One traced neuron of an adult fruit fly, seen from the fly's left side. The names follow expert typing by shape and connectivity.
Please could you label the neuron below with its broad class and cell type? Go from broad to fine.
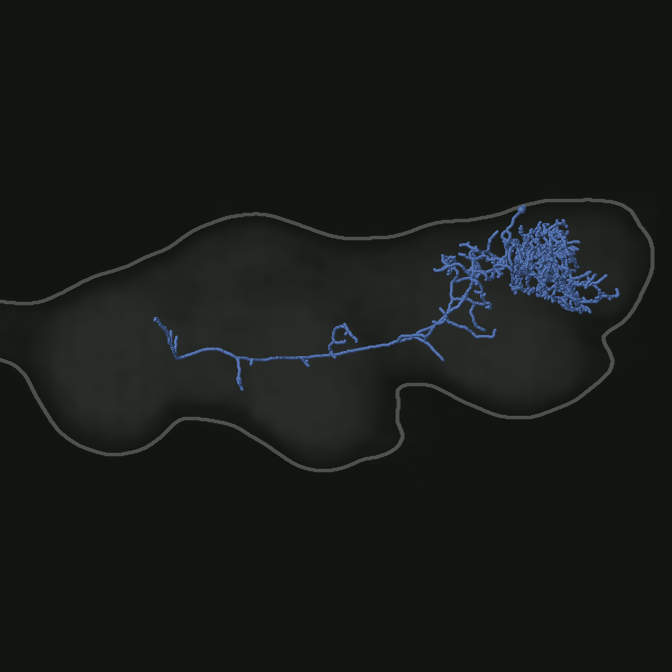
nerve-cord intrinsic neuron; INXXX114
